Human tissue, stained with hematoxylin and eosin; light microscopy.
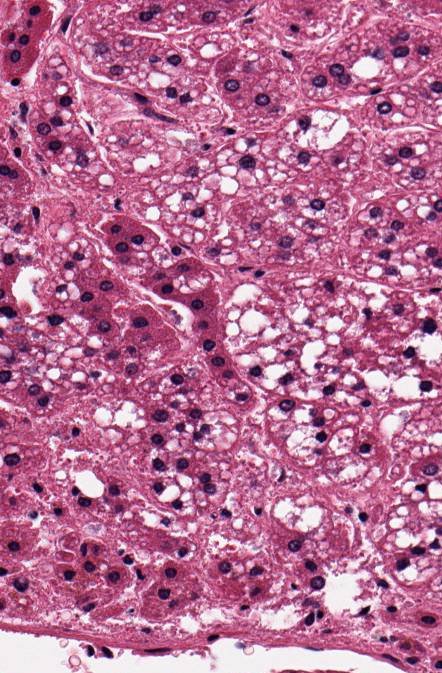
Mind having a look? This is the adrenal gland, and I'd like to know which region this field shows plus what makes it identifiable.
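Zona fasciculata is what this field shows. Most cells, especially upper right and centre, are filled with small clear vacuoles that give a foamy look.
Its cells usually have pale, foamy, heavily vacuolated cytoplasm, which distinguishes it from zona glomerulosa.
A minority on the left have dense pink cytoplasm with few or no vacuoles; the nests form no glandular lumina.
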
